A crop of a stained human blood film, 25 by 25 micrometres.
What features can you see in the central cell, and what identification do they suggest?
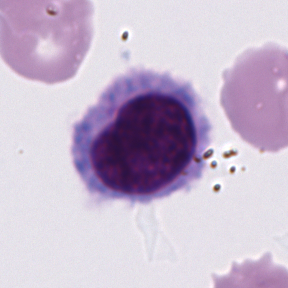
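The cell's edge is irregular and frayed rather than smooth. It measures about 12 micrometres across, and its nucleus fills about 60% of the cell's area. A shallow notch marks the upper-left border of the nucleus. The rim of cytoplasm is wider above and to the left of the nucleus than below and to the right, and no distinct granules are visible in it. It is a hairy cell.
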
